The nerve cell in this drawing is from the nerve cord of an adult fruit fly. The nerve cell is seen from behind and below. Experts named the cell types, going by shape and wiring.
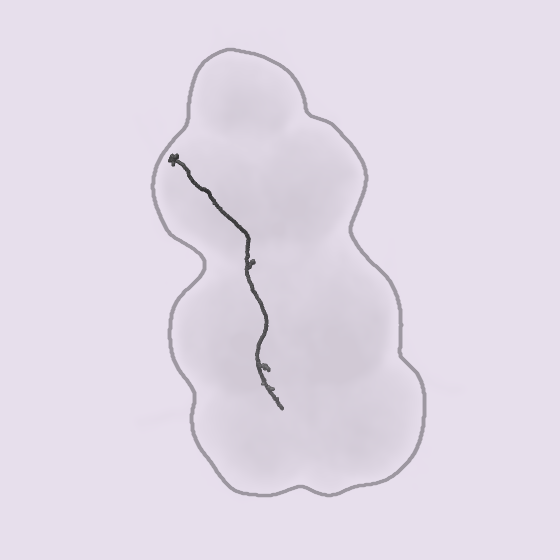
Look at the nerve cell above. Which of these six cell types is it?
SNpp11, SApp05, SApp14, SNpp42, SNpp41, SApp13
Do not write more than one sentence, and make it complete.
The single neuron here is of type SNpp42.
